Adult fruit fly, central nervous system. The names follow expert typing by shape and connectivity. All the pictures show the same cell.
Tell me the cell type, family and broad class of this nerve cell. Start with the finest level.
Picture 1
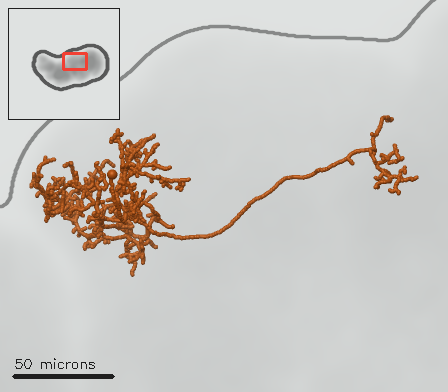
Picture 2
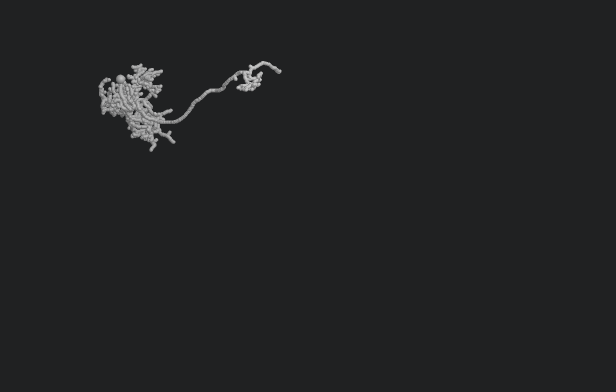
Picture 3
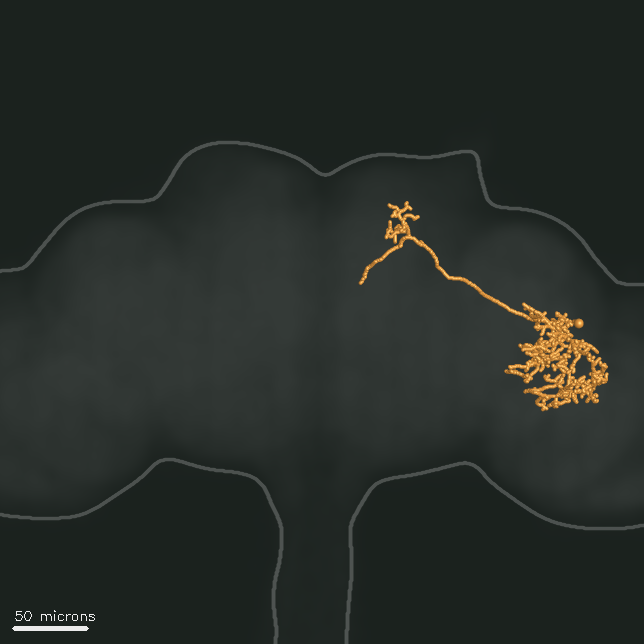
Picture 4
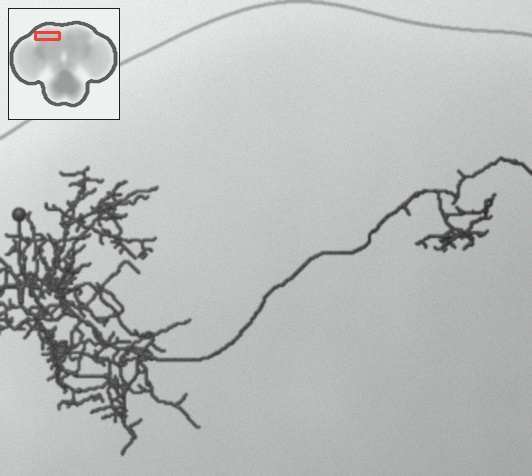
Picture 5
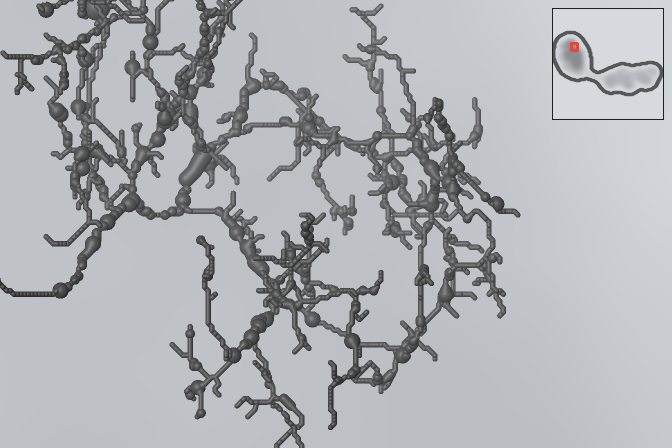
CB3212; hemilineage LHl2_dorsal; central-brain intrinsic neuron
